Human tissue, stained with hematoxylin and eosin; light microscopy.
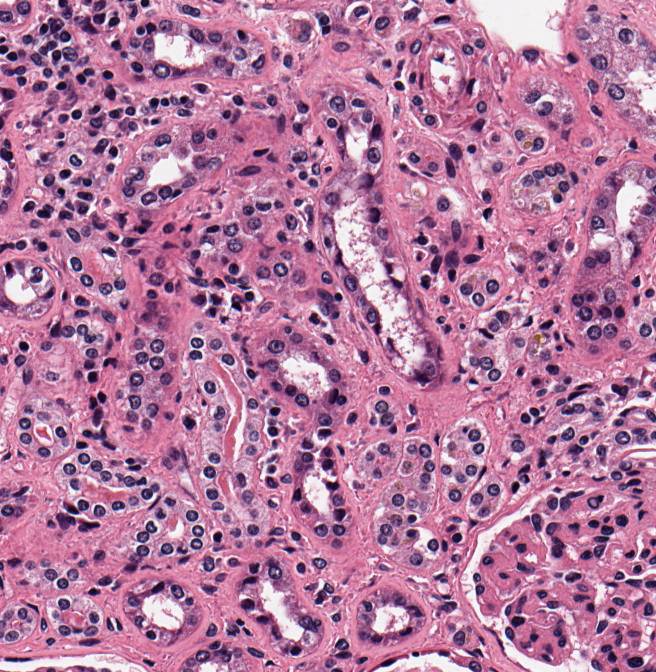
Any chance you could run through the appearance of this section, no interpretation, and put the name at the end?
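Tubules are lined by a single layer of cuboidal cells with round central nuclei and pink cytoplasm. The interstitium between them is widened by pale pink fibrous tissue and holds densely gathered small dark round lymphocytes, most heavily at upper left. A central elongated tubule has pale pink granular material in its lumen. This is renal cortex.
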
